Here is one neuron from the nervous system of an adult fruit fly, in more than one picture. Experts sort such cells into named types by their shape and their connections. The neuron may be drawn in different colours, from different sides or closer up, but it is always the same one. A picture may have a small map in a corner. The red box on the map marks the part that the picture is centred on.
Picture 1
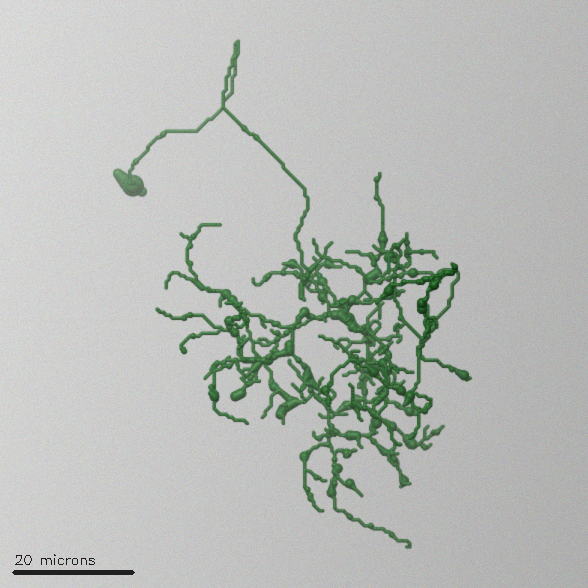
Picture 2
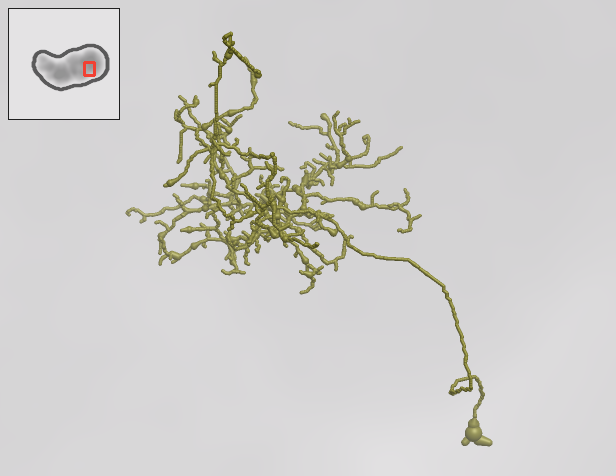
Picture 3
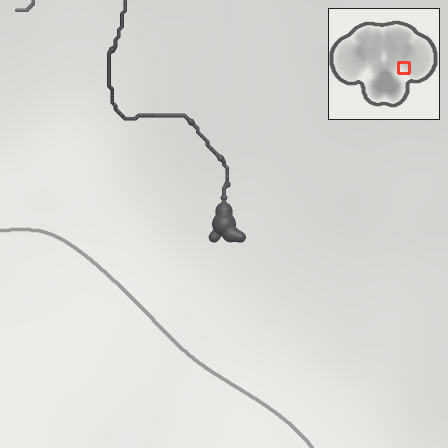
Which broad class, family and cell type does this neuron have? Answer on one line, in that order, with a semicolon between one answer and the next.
central-brain intrinsic neuron; hemilineage WEDa1; WED056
